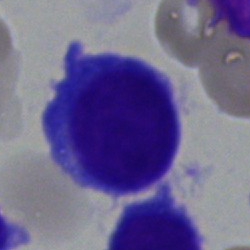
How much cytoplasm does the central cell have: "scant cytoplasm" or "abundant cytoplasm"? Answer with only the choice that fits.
Scant cytoplasm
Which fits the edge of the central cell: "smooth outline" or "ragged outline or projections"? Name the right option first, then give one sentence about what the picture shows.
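Ragged outline or projections. Irregular bleb-like projections stick out from the upper-left edge of the cell.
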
